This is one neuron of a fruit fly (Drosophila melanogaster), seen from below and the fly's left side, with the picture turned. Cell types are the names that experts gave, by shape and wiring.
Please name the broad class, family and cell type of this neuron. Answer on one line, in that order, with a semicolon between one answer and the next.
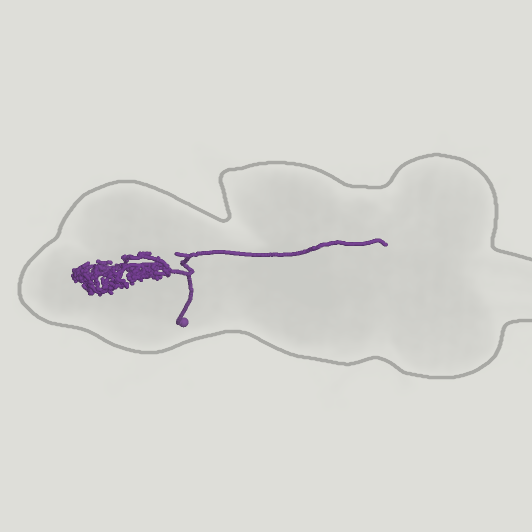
nerve-cord intrinsic neuron; hemilineage 23B; IN23B041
